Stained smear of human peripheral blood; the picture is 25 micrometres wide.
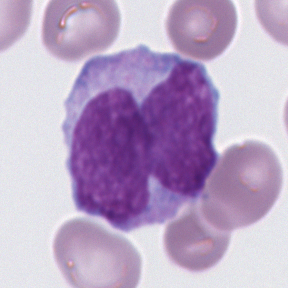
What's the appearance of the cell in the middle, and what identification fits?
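First, chromatin: finely stippled rather than gathered into coarse dark clumps. Second, nuclear share: the nucleus fills about 70% of the cell's area. Third, position of the cytoplasm: most of it lies above the nucleus, at the top of the cell. Fourth, its colour: pale greyish blue. Fifth, granules: fine, faint pinkish-violet ones are scattered through it. The cell is an atypical promyelocyte.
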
